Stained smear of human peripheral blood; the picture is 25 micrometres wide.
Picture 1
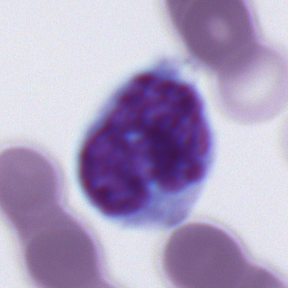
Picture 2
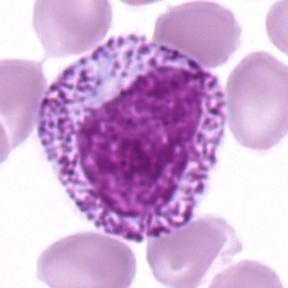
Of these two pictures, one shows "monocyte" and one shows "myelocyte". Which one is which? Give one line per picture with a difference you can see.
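Picture 1 – monocyte. No granules are seen in the cytoplasm.
Picture 2 – myelocyte. Numerous coarse dark purple granules fill the cytoplasm.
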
